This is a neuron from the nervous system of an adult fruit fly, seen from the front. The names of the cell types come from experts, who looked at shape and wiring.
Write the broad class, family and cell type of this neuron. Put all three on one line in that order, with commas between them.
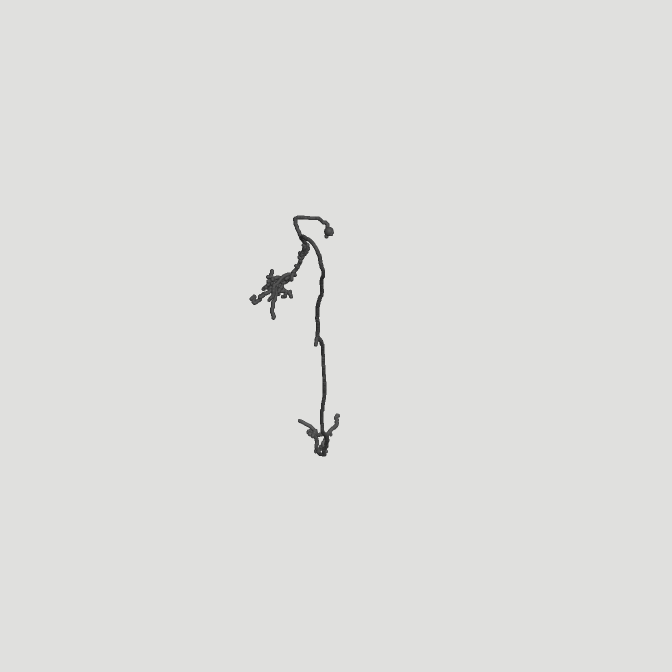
descending neuron, hemilineage PSp2, DNp17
